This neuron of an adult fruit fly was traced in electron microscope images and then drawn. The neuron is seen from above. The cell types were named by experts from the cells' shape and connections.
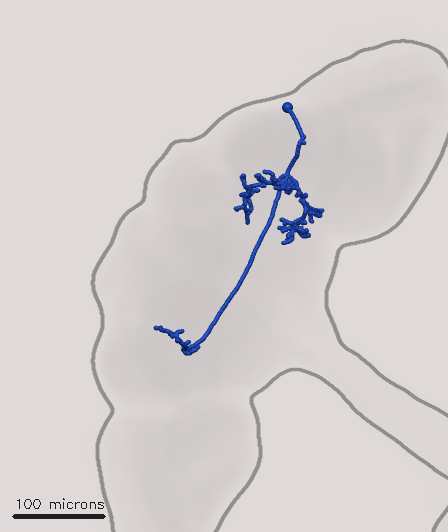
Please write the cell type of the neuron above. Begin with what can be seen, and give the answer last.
It lies in the brain. By the scale bar it is about 300 microns tall in this view. This is a central-brain intrinsic neuron. It is of cell type CB3014.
